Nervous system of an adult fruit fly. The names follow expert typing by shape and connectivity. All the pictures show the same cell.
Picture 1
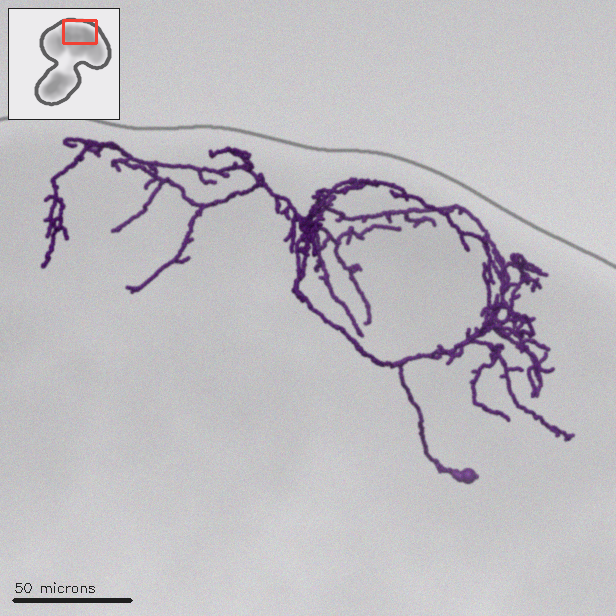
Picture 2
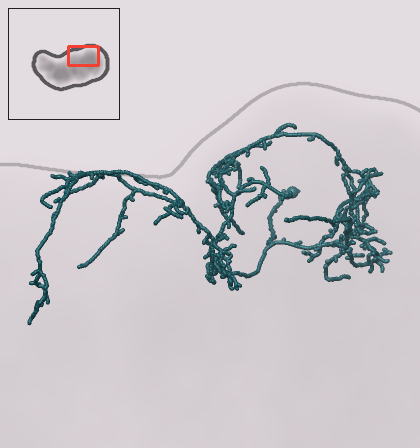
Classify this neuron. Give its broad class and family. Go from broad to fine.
central-brain intrinsic neuron; hemilineage SMPpv2_dorsal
